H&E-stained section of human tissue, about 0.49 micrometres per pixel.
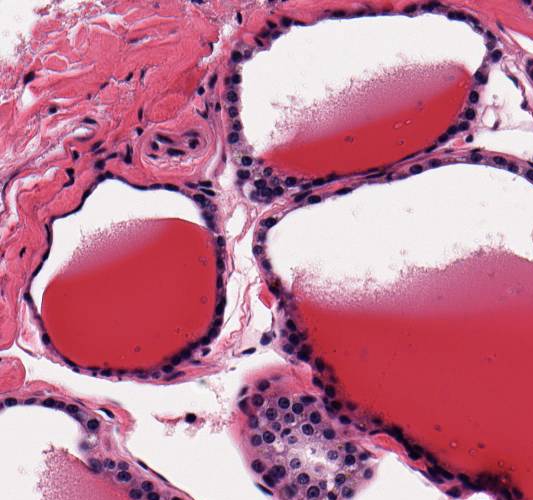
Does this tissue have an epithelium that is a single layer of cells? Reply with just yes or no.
Yes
